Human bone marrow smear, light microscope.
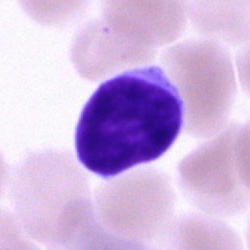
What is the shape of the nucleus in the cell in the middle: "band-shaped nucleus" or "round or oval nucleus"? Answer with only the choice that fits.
Round or oval nucleus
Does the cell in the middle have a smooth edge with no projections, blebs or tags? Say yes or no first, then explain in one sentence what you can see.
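Yes. The cell outline is smooth, with no hair-like projections.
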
